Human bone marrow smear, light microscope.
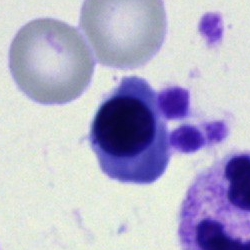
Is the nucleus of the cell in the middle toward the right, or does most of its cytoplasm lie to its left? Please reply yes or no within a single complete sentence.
No, its nucleus is placed toward the left side of the cell.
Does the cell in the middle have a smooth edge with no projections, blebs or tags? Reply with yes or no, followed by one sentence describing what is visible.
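No. The cell outline is irregular, with a rounded bulge of cytoplasm at the top.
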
